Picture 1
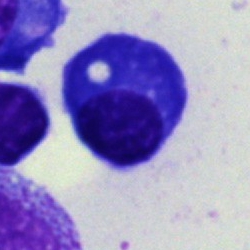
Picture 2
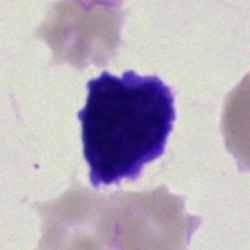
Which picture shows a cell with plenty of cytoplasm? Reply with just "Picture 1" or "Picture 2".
Picture 1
